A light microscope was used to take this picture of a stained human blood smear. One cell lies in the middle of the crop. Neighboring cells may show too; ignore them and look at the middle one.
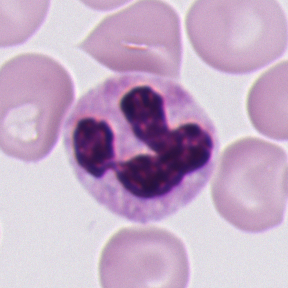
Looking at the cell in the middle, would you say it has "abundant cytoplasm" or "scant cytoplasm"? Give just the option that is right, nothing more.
Abundant cytoplasm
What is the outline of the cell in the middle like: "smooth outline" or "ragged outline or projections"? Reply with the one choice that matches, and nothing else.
Smooth outline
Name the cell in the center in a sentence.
The crop's centre is taken up by a segmented neutrophil.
